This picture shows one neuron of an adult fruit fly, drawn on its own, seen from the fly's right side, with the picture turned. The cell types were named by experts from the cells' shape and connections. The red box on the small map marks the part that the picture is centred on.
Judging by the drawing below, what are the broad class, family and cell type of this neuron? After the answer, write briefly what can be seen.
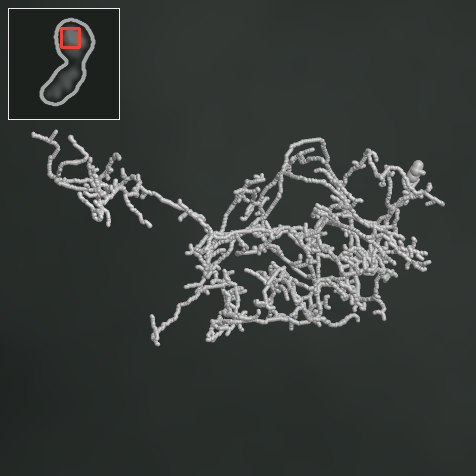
Its broad class is central-brain intrinsic neuron. Its family is hemilineage VLPa1_lateral. Its cell type is AVLP302. Dozens of branch ends can be seen. In this view it is wider than it is tall.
